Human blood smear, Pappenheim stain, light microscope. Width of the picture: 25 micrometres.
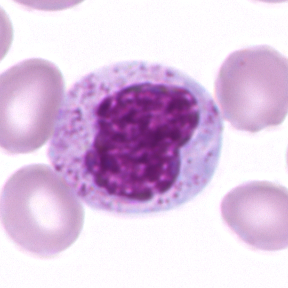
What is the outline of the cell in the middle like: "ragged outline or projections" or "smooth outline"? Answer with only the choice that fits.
Smooth outline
